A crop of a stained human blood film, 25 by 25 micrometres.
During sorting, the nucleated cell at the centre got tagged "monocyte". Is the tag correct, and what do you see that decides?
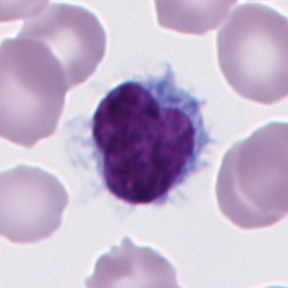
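Edge: fine hair-like threads of cytoplasm project on all sides; outline ragged, not smooth. Size: about 12 by 10 micrometres; nucleus about 11 by 9 micrometres, filling about 70% of the cell's area. Nucleus: notch in the upper edge, giving a lobed outline; chromatin dense, dark purple, slightly mottled. Cytoplasm: pale blue, no granules. For hairy cell: the threads on all sides, and the pale blue cytoplasm.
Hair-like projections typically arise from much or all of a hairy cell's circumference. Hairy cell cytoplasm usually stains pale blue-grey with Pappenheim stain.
Against monocyte: no granules in the cytoplasm.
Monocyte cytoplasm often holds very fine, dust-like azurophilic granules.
Fits both: the notch in the nucleus.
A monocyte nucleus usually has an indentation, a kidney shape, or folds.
Verdict: hairy cell, not monocyte.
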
